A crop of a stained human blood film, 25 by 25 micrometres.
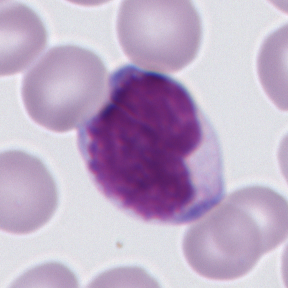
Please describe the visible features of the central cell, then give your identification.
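There's a thin groove running across the nucleus from its upper left toward its right side, so it looks folded into two parts. That nucleus is about 13 by 10 micrometres and takes up roughly 70% of the cell's area, and I can't make out any distinct nucleoli in it. The cytoplasm makes its widest crescent on the right side of the nucleus, and there are no coarse granules in it. So this one's a large granular lymphocyte.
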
